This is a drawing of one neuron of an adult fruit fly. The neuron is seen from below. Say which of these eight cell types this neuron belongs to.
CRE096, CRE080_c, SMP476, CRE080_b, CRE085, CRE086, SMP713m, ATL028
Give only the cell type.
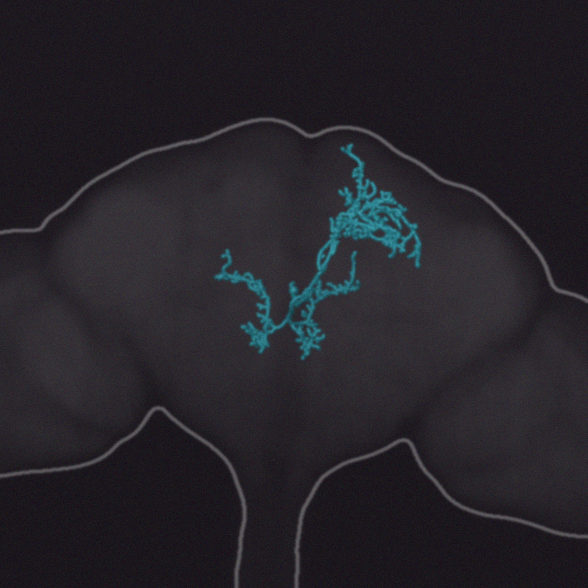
ATL028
